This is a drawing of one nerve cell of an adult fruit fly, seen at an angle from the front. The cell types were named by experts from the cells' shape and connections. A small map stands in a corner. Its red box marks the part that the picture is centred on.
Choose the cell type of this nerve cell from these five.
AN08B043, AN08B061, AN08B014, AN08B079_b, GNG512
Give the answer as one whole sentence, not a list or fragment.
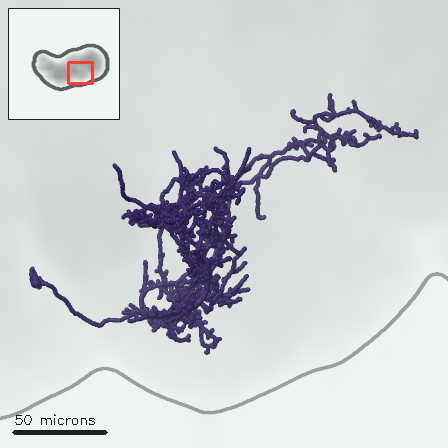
The cell type that fits this nerve cell is GNG512.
